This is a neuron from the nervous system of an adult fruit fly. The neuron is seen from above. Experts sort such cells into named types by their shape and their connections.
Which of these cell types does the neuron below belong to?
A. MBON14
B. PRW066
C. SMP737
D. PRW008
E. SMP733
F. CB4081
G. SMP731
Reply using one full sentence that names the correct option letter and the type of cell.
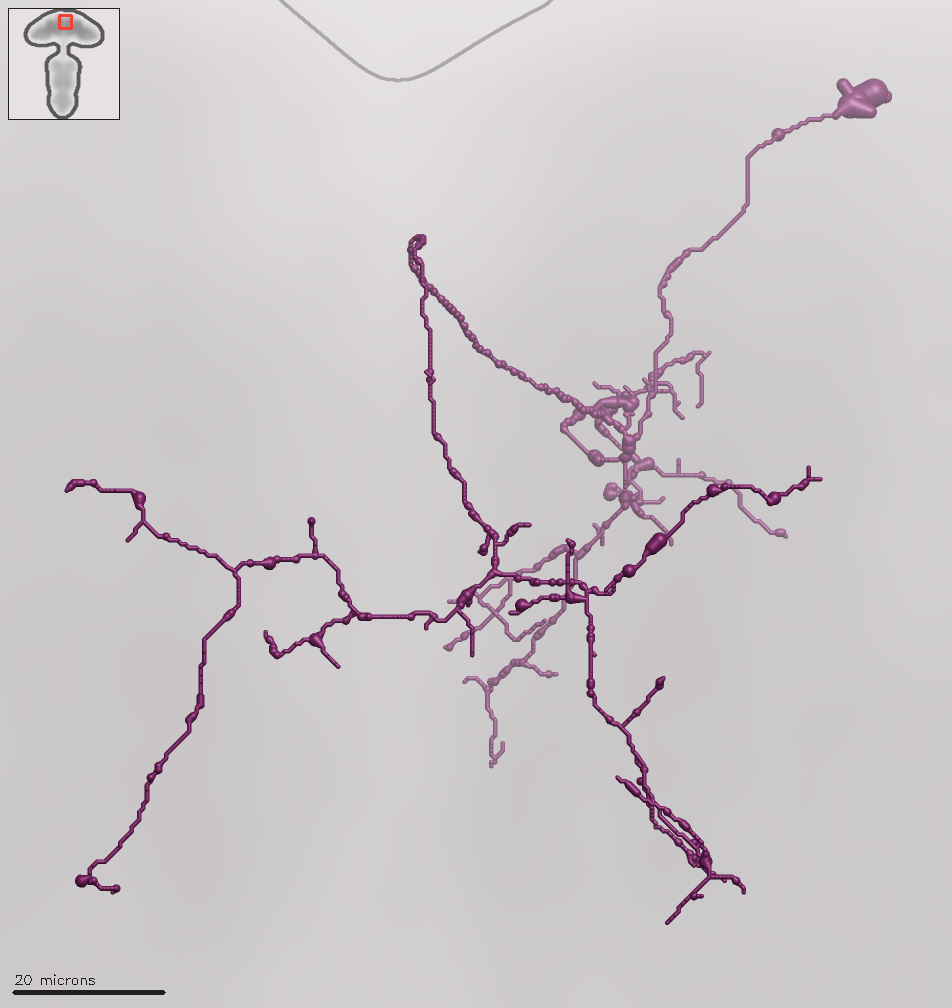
The cell type for the neuron is option C, which is SMP737.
